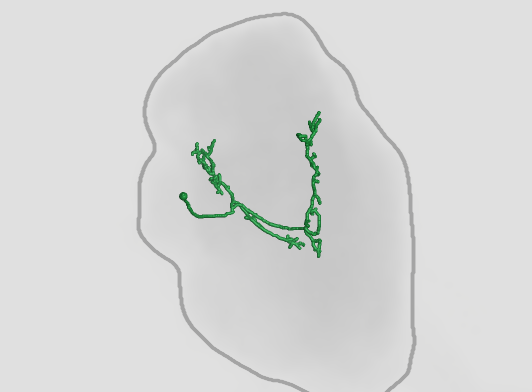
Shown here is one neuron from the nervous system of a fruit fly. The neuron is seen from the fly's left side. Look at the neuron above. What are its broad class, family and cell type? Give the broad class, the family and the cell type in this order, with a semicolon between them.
central-brain intrinsic neuron; hemilineage LALa1_posterior; WEDPN17_a1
